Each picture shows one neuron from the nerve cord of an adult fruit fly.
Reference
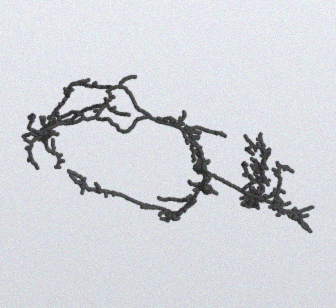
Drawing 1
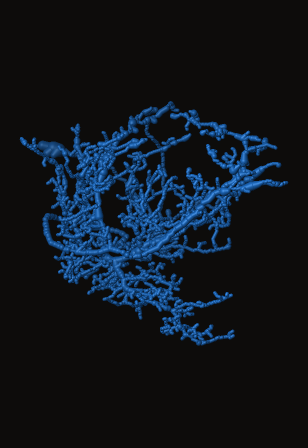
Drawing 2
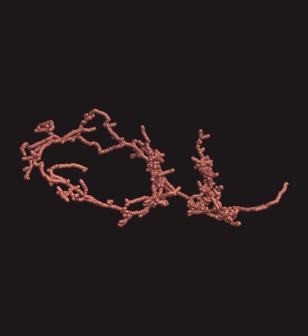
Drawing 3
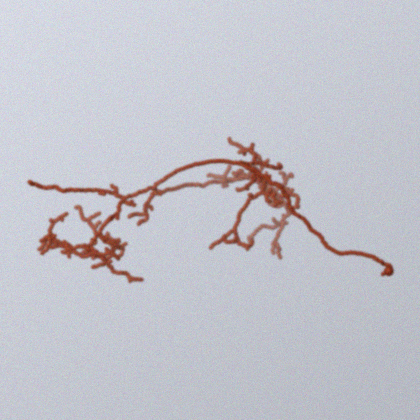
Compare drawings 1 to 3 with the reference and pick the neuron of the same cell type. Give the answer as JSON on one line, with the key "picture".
{"picture": 2}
